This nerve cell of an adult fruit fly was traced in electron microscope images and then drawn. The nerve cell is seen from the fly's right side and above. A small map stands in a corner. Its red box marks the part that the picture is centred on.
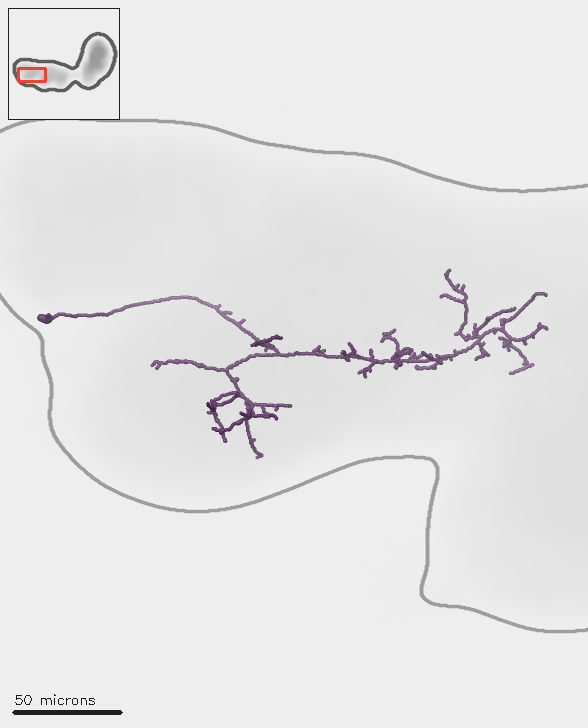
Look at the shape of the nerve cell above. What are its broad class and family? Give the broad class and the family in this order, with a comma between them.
nerve-cord intrinsic neuron, hemilineage 21A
